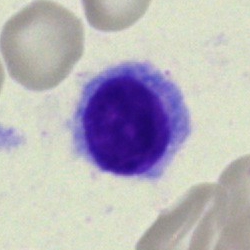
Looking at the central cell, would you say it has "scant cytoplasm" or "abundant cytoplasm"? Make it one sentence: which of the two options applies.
This cell has scant cytoplasm, no more than a thin rim.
